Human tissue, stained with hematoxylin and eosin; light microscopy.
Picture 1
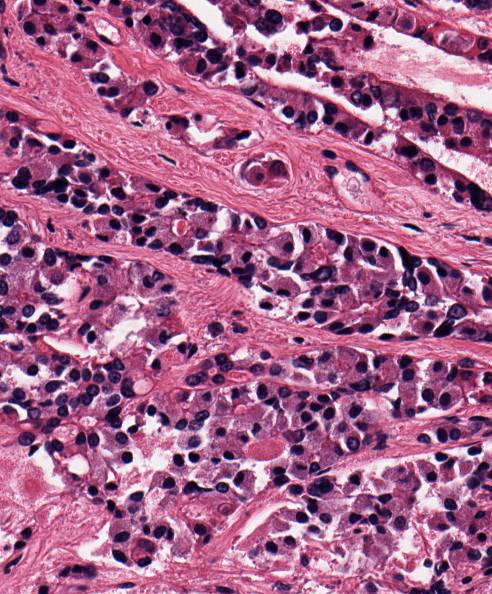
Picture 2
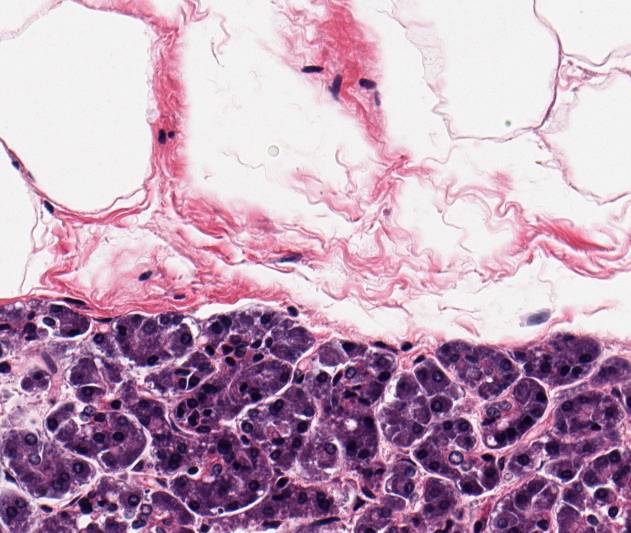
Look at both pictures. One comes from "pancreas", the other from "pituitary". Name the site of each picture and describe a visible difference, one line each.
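Picture 1 is from the pituitary. The cells form no glands or lumens anywhere in the field.
Picture 2 is from the pancreas. In the lower part, the glandular cells are grouped in small rounded clusters separated by thin pale strands.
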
